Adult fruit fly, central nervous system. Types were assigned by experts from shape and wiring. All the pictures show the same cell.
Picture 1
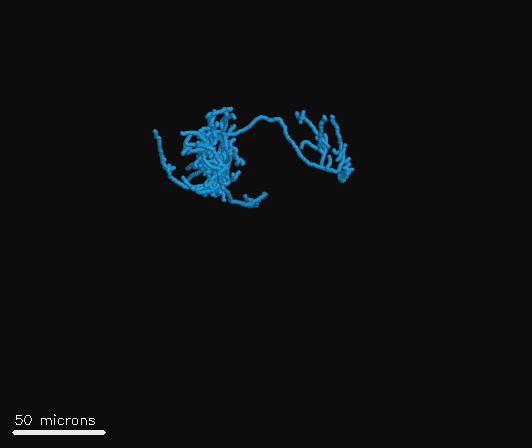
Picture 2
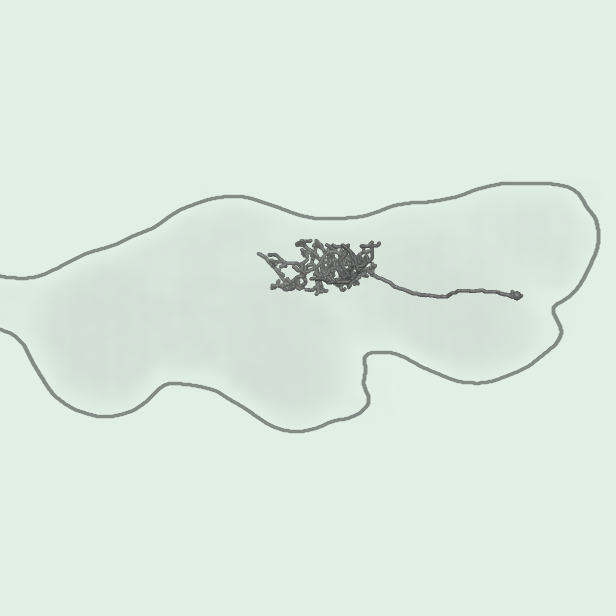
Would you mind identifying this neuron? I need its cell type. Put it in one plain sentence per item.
The cell type is IN06A021.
